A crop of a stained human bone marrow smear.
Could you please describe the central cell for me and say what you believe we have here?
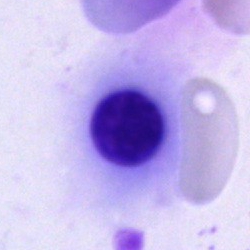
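Dense, dark purple chromatin runs throughout the nucleus, and no nucleolus is visible. The cytoplasm has a pale bluish-lavender colour and shows no granules. This cell is an erythroblast.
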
